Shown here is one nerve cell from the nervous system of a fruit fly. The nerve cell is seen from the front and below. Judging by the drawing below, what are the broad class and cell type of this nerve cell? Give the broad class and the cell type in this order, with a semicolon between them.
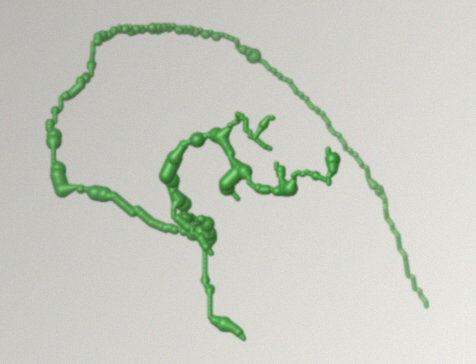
sensory neuron entering the nerve cord; SNxx03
